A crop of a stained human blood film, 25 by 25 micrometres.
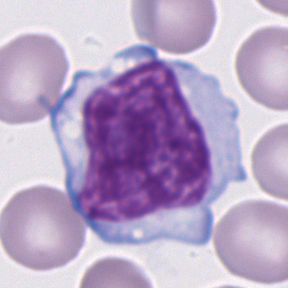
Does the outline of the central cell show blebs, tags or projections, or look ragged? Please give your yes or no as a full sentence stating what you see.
Yes, the edge of this particular cell is rough.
